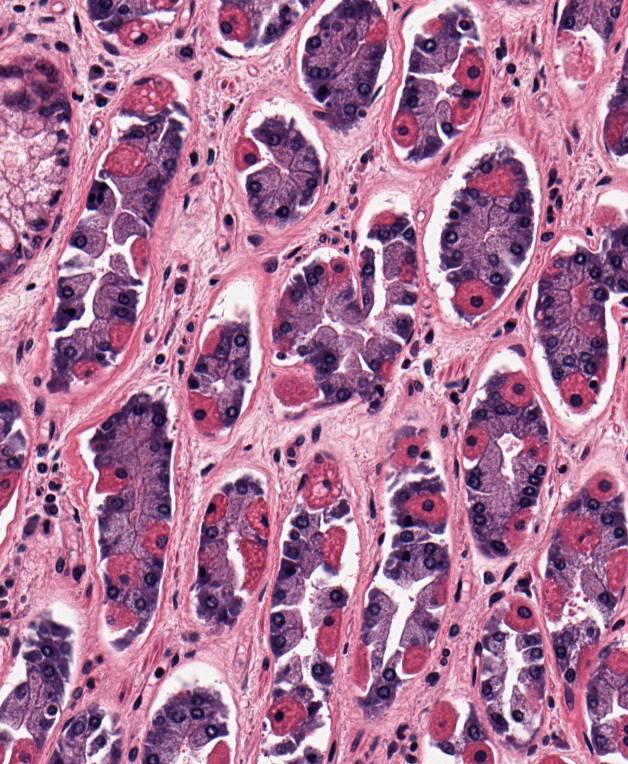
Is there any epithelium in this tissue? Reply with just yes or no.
Yes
